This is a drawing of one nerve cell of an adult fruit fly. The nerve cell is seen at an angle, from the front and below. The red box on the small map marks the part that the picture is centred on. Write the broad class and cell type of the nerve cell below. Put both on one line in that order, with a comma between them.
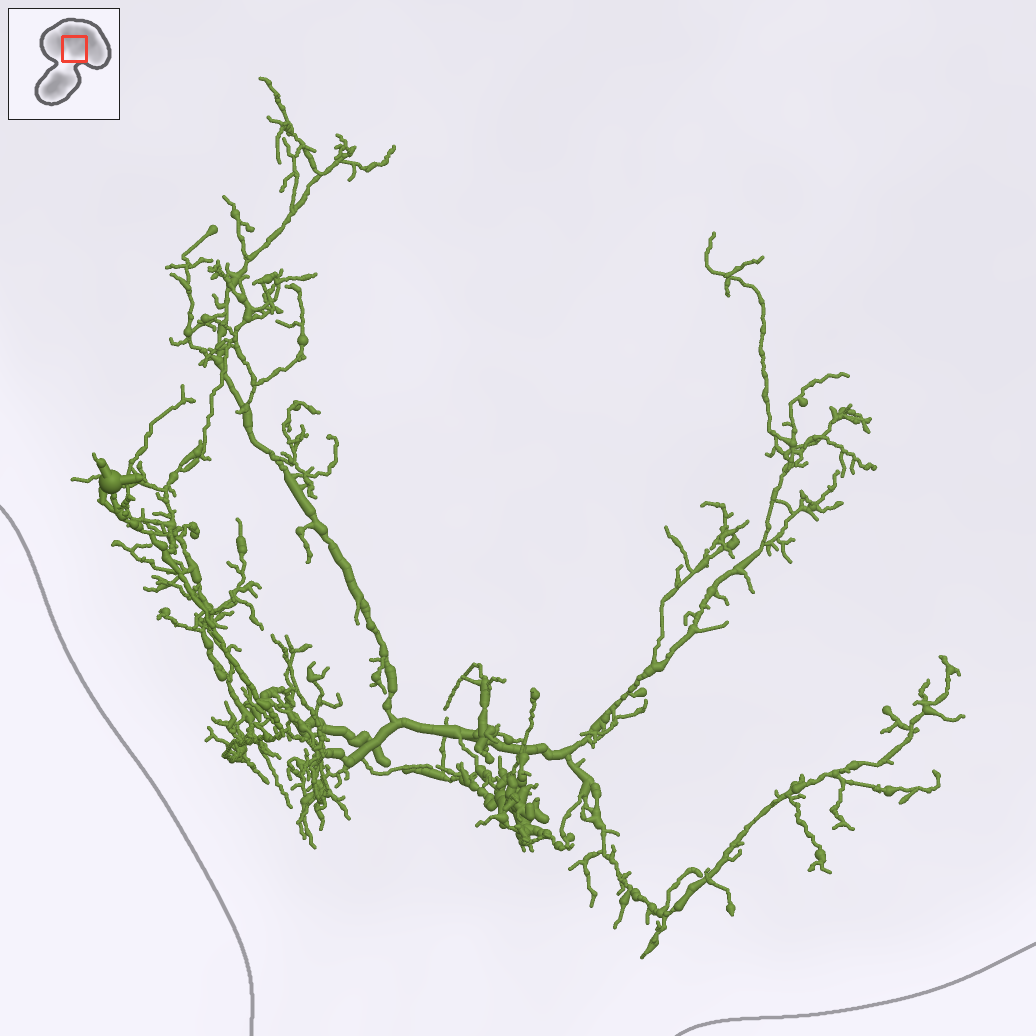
central-brain intrinsic neuron, GNG520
